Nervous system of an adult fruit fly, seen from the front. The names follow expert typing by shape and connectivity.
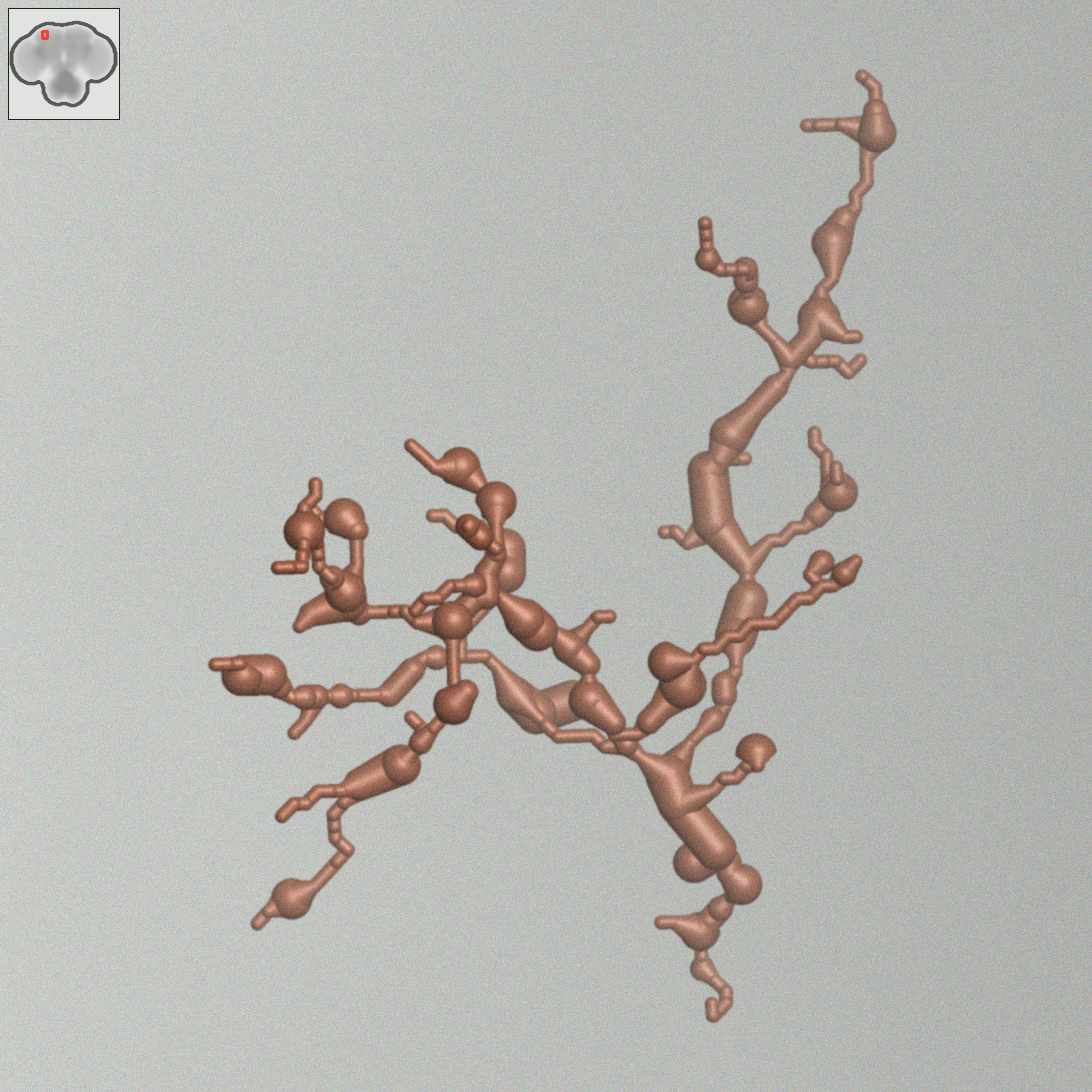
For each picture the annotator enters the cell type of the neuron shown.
SLP256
